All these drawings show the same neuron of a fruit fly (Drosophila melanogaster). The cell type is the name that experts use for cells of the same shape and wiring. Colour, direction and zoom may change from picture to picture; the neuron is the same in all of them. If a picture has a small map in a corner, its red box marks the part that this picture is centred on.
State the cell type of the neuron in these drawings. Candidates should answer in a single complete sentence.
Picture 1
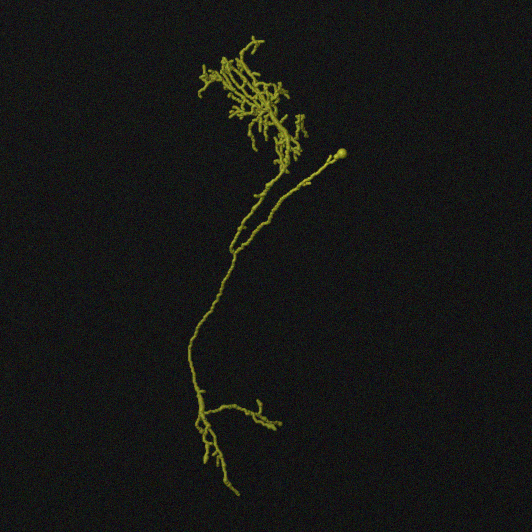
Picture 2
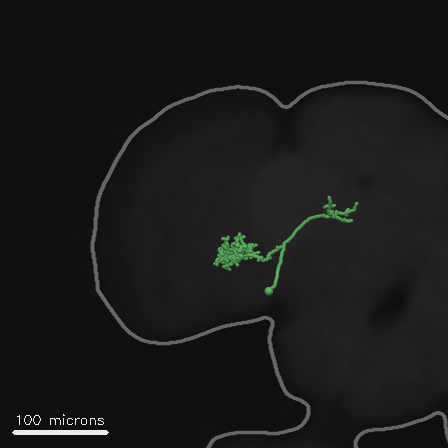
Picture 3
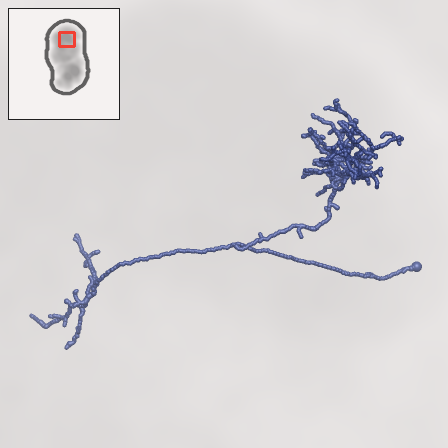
Included in the cell type LC13 is this neuron.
